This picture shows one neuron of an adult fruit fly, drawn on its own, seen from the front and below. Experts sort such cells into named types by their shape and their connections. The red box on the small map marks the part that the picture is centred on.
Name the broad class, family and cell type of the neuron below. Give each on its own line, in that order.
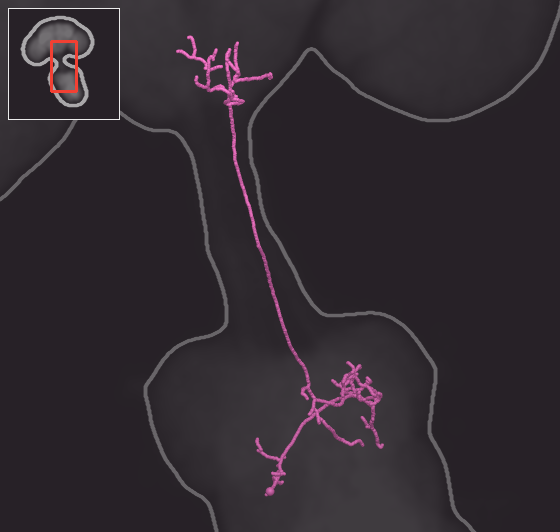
ascending neuron
hemilineage 12B
AN12B076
